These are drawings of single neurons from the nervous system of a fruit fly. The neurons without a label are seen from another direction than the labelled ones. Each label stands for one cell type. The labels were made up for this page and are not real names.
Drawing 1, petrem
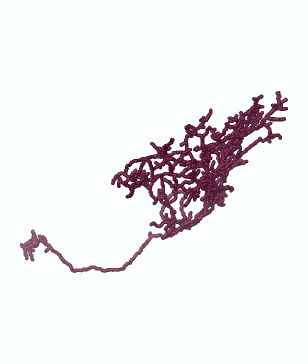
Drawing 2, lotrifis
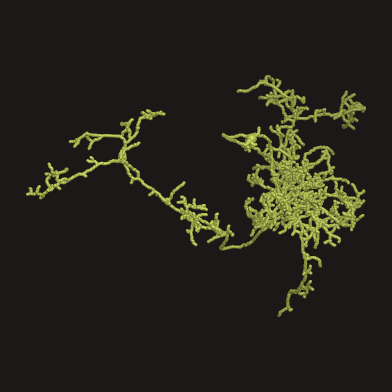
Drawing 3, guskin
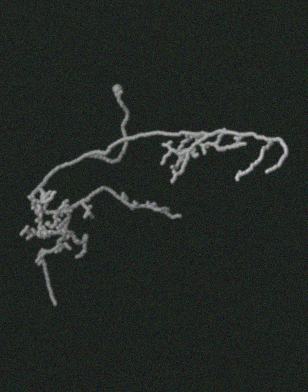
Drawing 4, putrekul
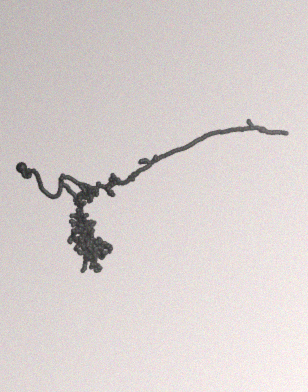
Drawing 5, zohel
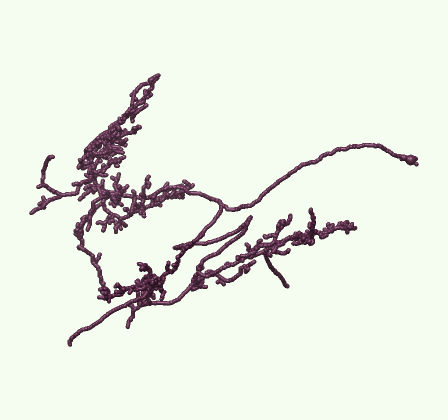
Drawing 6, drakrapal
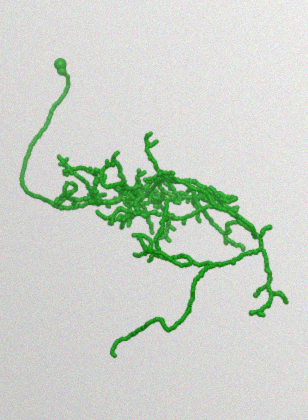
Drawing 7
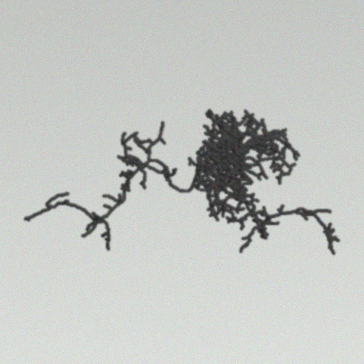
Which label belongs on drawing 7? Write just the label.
lotrifis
